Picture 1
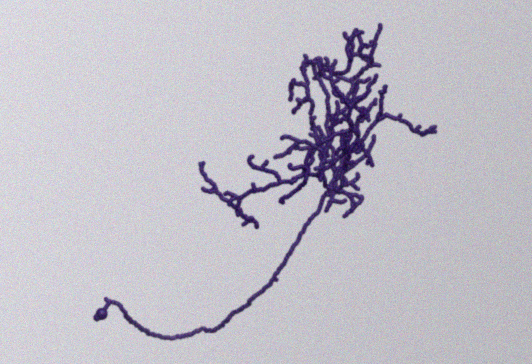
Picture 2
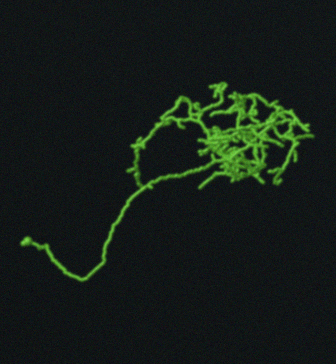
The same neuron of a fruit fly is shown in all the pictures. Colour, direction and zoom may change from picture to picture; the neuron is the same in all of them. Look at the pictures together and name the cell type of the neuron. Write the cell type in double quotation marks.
"CB3175"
